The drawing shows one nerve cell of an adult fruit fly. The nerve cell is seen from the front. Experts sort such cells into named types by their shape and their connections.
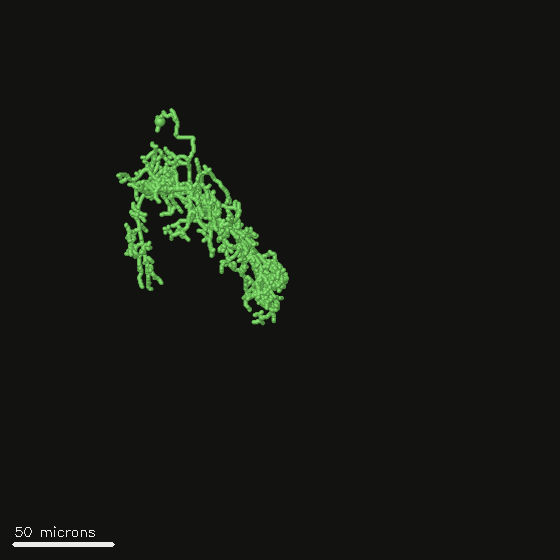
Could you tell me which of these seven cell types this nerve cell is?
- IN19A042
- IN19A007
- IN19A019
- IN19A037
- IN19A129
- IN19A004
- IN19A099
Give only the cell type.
IN19A037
